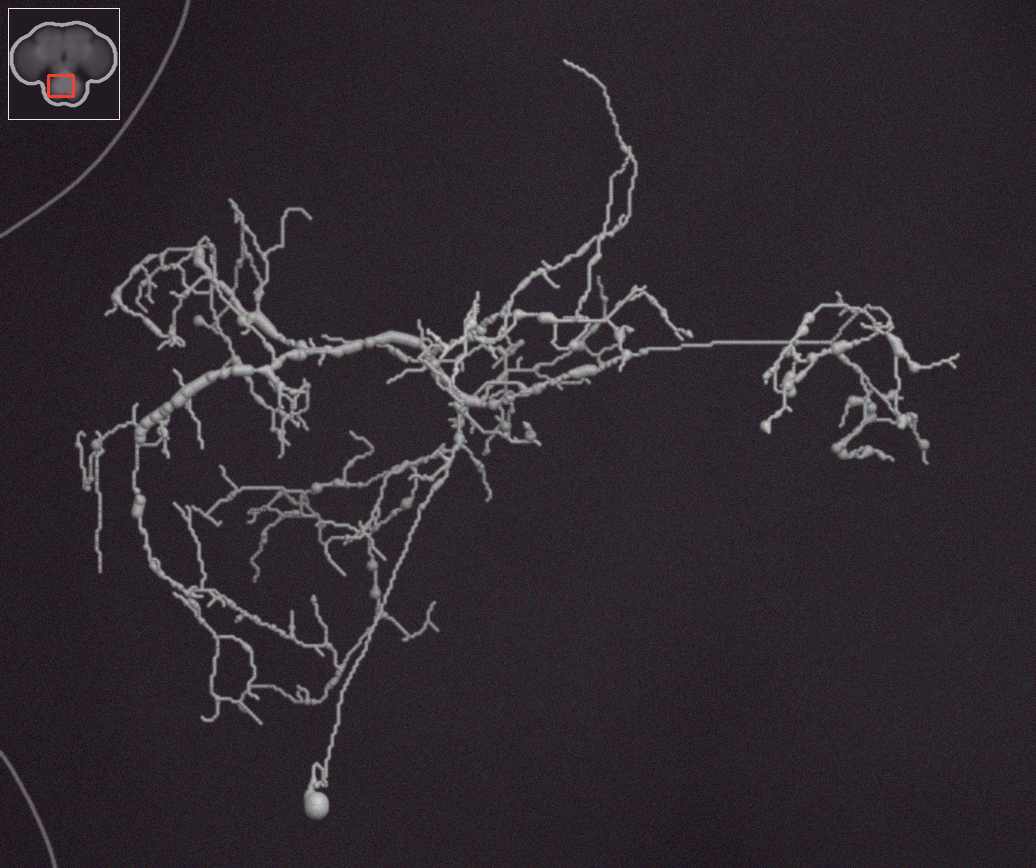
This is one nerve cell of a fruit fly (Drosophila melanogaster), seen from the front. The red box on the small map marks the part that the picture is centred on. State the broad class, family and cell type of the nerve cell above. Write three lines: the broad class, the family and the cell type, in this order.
nerve-cord intrinsic neuron
hemilineage 07B
IN07B055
